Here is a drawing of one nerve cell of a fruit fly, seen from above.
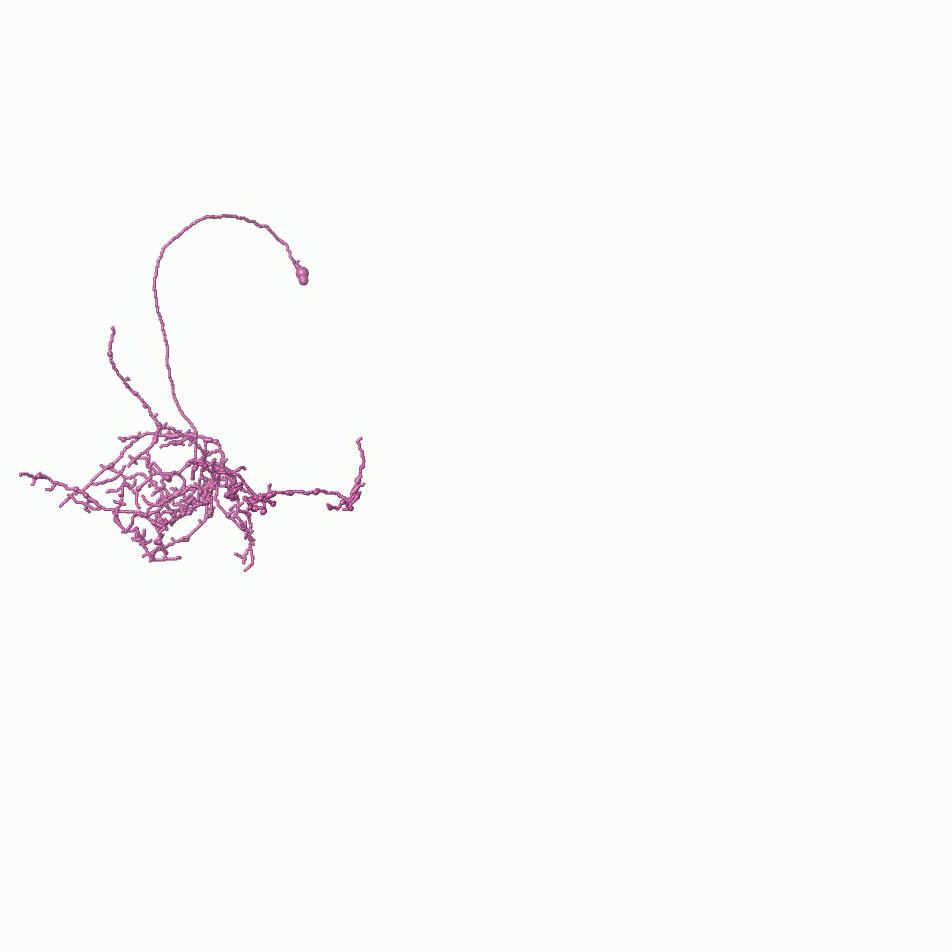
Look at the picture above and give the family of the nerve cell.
hemilineage WEDa2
